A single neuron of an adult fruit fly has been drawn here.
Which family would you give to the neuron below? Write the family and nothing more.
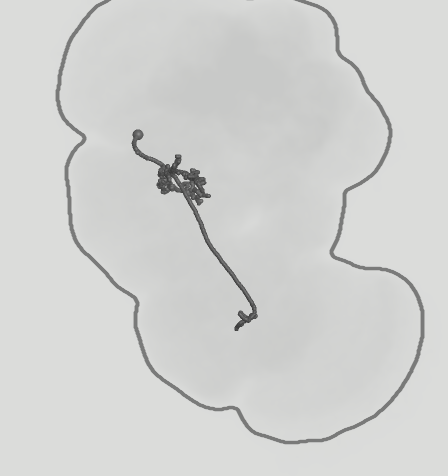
hemilineage VLPl2_posterior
